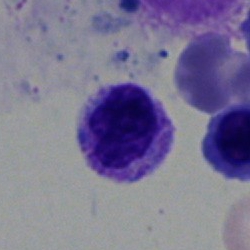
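Myelocyte: central cell, stained human bone marrow smear, light microscope. The nucleus occupies most of the cell and stains dark purple throughout. Only a narrow rim of cytoplasm remains, purple but lighter than the nucleus. Along the lower edge, this cytoplasm has a fine granular texture.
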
